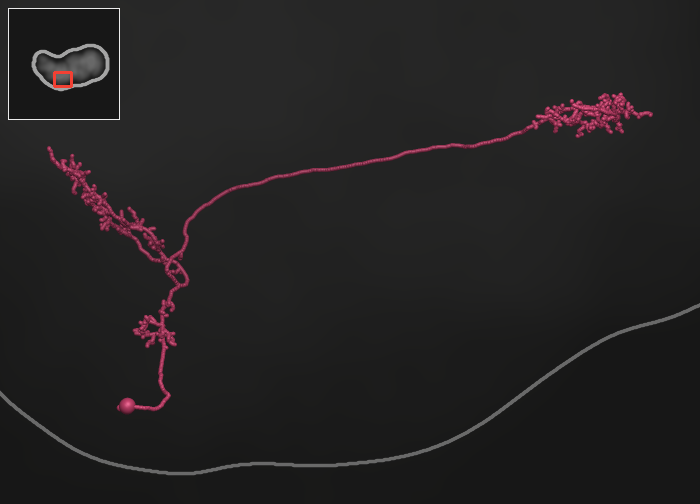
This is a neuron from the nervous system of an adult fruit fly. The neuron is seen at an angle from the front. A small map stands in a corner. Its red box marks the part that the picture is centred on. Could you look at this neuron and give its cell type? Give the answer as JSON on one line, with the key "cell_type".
{"cell_type": "TmY21"}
